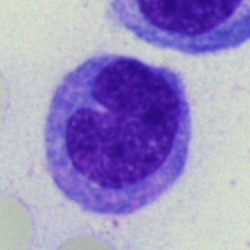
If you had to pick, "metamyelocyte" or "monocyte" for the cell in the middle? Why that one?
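It is a monocyte. Step one, cytoplasm colour, decides it: a moderate rim of greyish-blue cytoplasm surrounds the nucleus, widest at the lower left.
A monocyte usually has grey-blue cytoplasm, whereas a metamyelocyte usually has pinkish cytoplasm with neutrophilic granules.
Step two, the nucleus: indented, with a notch cutting in from the upper left. Step three, the outline: round to slightly oval and smooth. Step four, the granules: fine, scattered and pinkish-lilac.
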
